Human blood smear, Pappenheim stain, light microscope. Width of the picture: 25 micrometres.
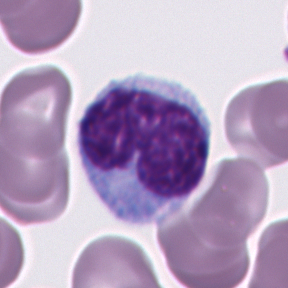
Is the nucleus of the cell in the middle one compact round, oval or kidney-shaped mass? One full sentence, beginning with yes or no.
No, there is a nucleus split into distinct lobes in this cell.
